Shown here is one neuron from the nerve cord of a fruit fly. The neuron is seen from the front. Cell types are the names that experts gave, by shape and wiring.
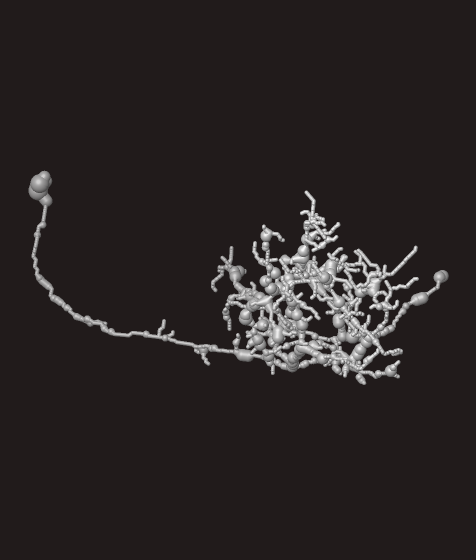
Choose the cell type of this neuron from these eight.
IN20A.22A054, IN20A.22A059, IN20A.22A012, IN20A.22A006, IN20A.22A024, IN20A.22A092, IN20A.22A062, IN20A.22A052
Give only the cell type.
IN20A.22A052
